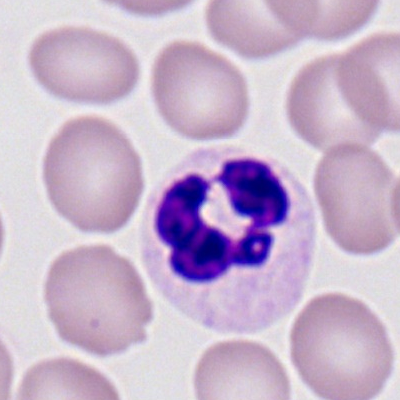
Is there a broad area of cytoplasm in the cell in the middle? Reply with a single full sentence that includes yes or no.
Yes, it is abundant cytoplasm that surrounds its nucleus.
